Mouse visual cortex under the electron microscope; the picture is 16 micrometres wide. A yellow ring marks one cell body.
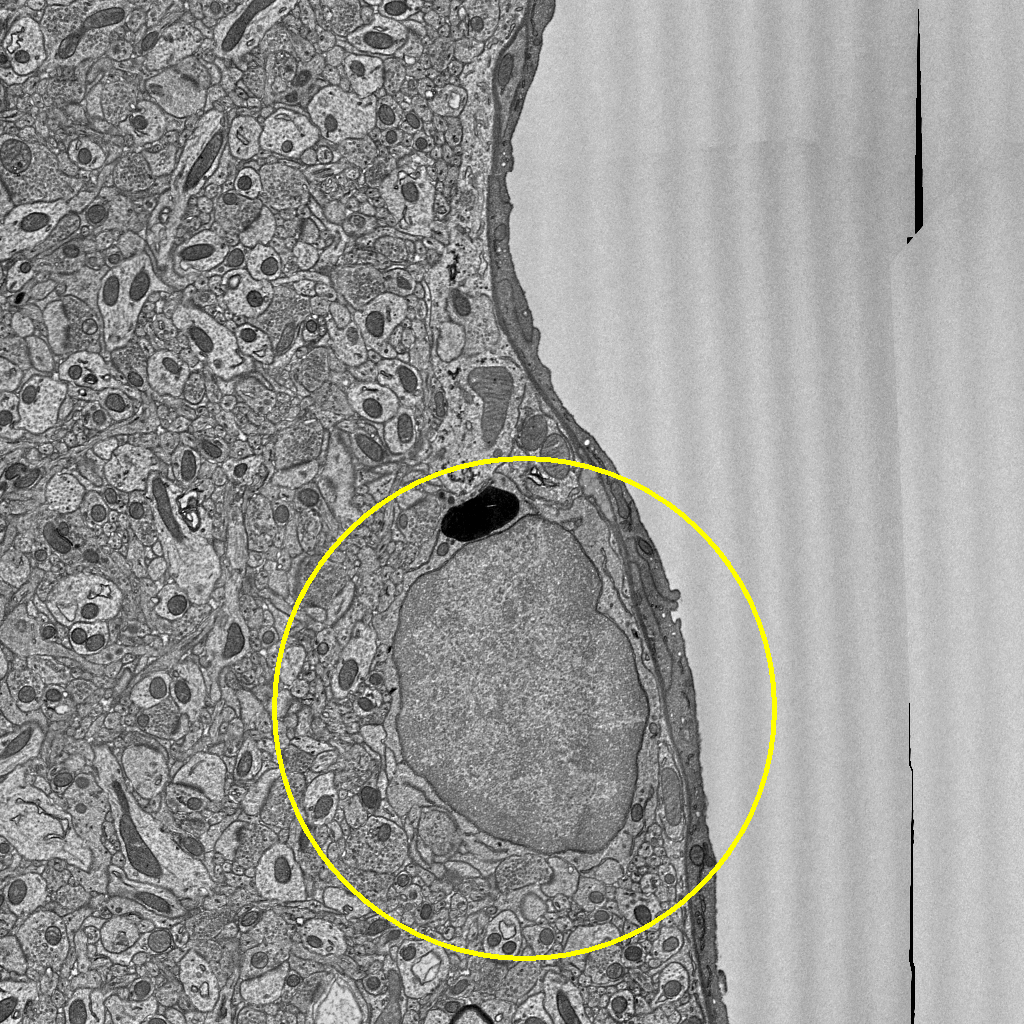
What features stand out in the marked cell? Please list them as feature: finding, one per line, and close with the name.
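Nucleus: large oval, wholly in view, outline mostly smooth
Envelope: only a few shallow indentations, no deep folds
Chromatin: finely granular, evenly spread, no thick dark clumps along the envelope
Dense body: a single one, very dark and elongated, against the upper left of the nucleus
Name: microglial cell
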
